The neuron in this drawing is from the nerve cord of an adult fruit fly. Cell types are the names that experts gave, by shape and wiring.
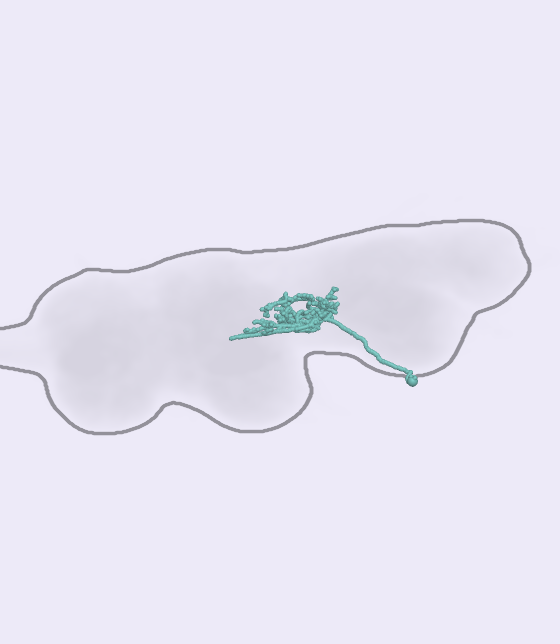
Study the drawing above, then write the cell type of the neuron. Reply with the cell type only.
IN16B066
